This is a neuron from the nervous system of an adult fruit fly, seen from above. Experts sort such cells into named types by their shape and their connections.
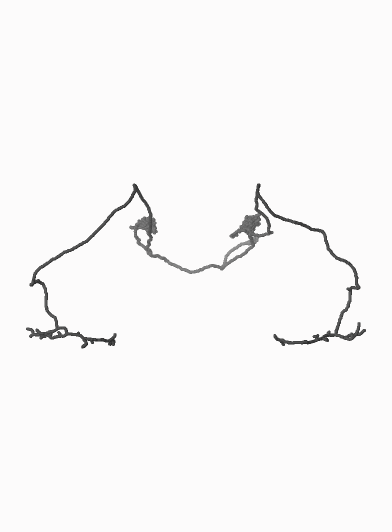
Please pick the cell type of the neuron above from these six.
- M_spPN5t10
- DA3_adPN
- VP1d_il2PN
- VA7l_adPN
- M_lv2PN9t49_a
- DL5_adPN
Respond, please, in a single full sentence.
Belonging to the cell type VP1d_il2PN is this neuron.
